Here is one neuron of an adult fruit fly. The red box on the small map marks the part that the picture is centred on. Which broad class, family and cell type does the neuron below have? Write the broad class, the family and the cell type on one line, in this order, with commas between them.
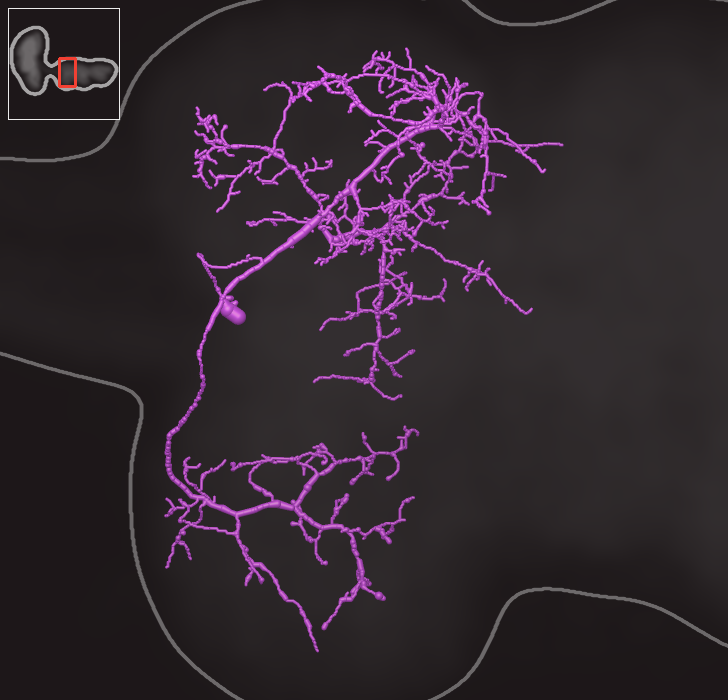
nerve-cord intrinsic neuron, hemilineage 01A, IN01A022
